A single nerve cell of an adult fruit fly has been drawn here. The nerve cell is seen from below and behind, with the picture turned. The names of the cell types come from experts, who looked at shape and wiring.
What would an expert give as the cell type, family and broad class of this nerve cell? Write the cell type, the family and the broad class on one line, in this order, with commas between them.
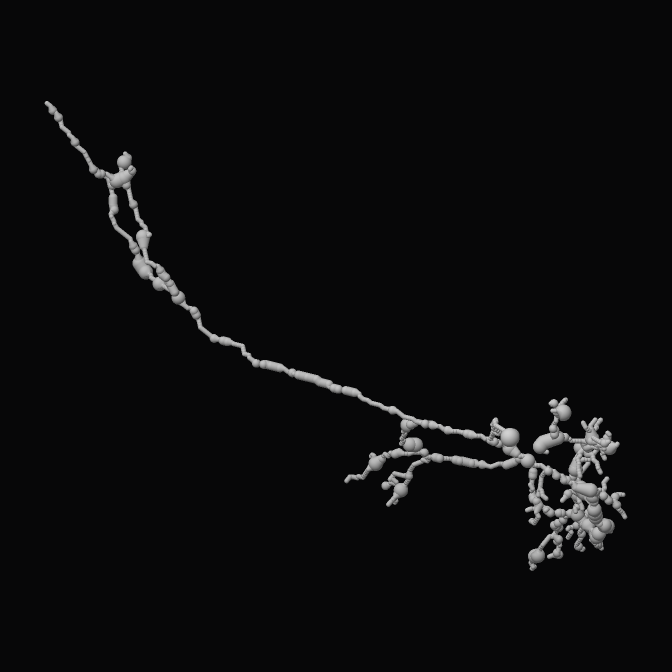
LLPC2, LLPC, visual projection neuron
